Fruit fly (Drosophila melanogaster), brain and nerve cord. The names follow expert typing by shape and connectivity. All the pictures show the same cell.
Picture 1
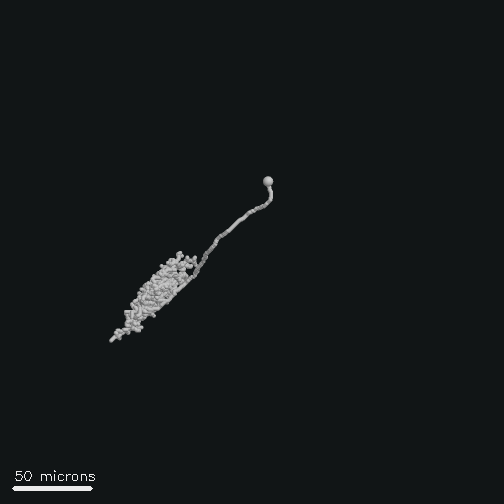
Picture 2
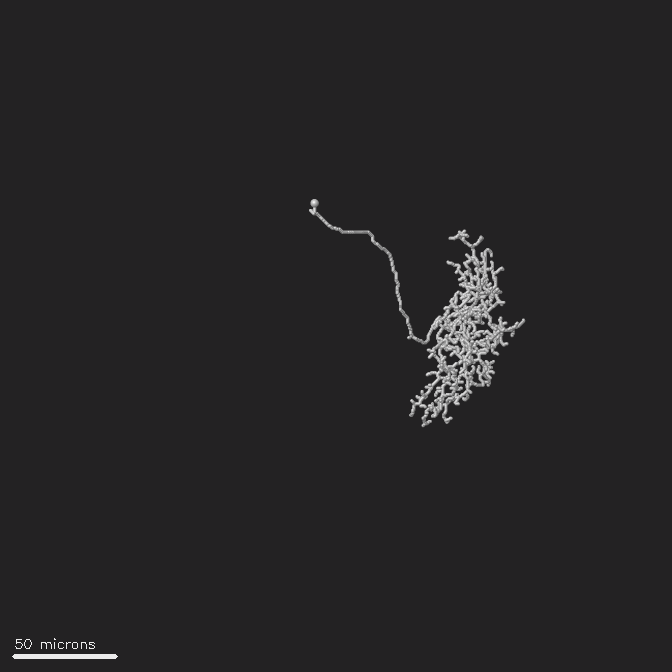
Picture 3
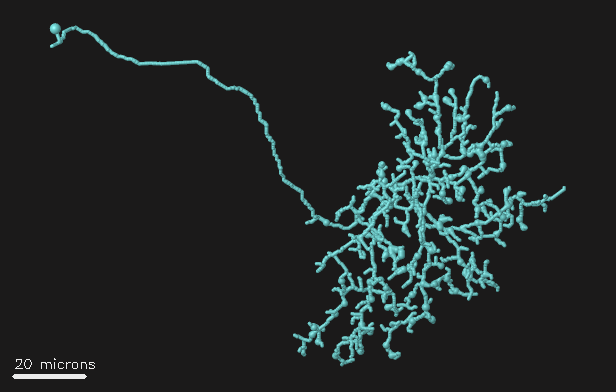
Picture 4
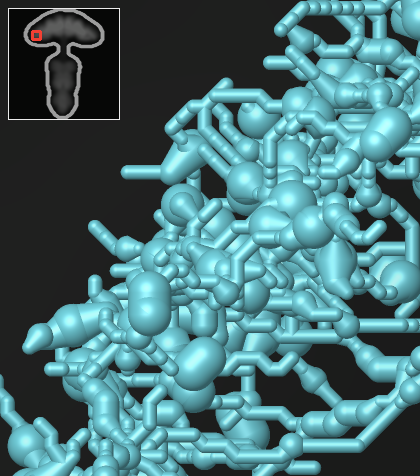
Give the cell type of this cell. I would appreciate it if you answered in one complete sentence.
It is the cell type Pm6 to which this neuron belongs.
